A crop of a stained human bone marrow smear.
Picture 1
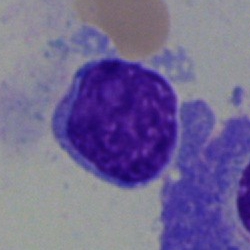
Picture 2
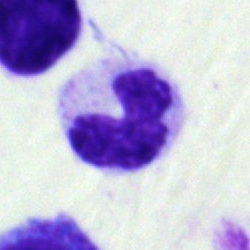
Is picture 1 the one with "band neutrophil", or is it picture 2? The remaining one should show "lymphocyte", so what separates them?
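Picture 1 shows the lymphocyte; picture 2 shows the band neutrophil. In picture 2 the nucleus is bent into a curved, horseshoe-like shape with a deep notch that opens toward the upper left.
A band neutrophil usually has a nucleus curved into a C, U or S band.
The chromatin of the band neutrophil is dark purple and coarsely clumped.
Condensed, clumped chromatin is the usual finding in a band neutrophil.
The lymphocyte's chromatin is dark purple as well, but in small clumps with lighter patches between them. Its cytoplasm is a thin blue rim, widest on the left side of the cell.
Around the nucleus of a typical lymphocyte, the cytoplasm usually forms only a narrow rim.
In the band neutrophil, by contrast, most of the cytoplasm lies in the upper left part of the cell. No granules are visible in the lymphocyte's cytoplasm. Both cells share a roughly round, smooth outline, and neither shows vacuoles in its cytoplasm.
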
